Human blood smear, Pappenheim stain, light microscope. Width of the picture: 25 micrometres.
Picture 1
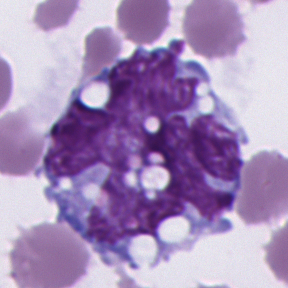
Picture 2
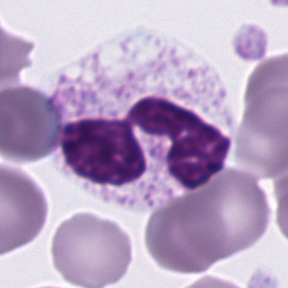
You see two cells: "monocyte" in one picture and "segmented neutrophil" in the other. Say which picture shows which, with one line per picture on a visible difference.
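Picture 1: monocyte. No distinct coloured granules are seen in the cytoplasm.
Picture 2: segmented neutrophil. Fine pink-violet granules are scattered throughout the cytoplasm.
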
